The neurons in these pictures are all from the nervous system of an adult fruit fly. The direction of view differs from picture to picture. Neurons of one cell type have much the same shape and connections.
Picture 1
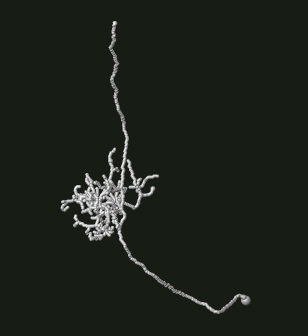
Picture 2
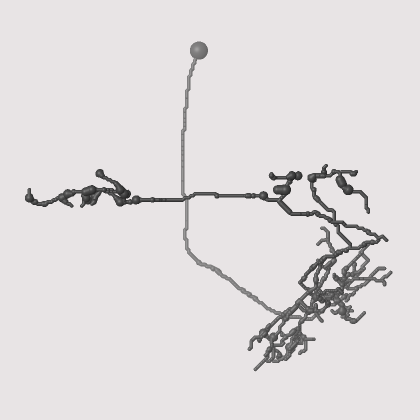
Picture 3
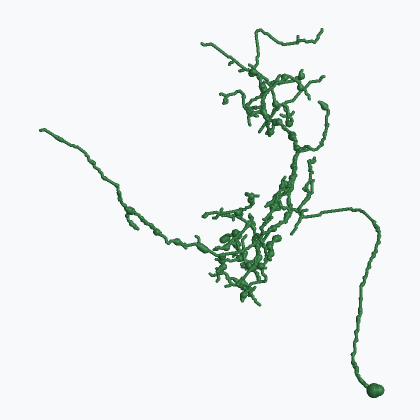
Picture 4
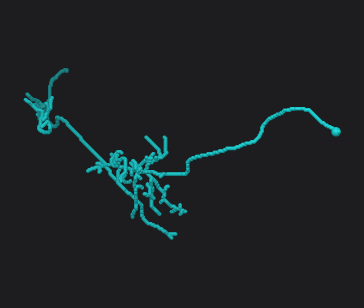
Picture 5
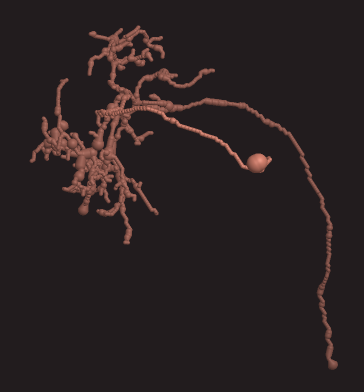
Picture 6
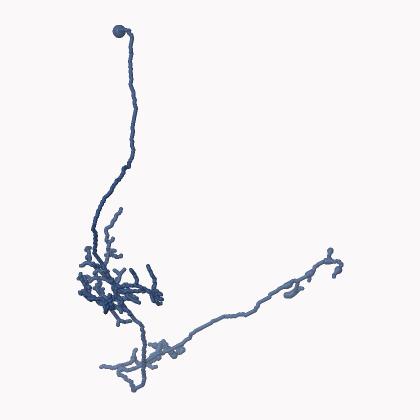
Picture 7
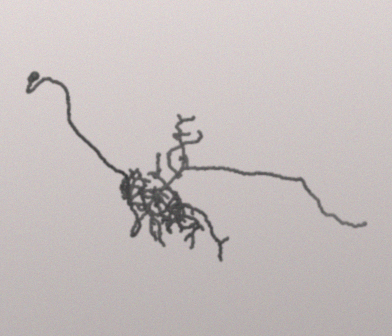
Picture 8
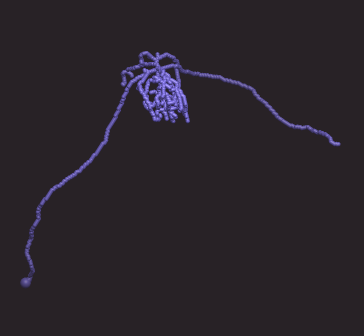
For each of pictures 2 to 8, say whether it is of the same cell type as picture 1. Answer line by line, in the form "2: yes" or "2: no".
2: no
3: no
4: no
5: yes
6: no
7: yes
8: yes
